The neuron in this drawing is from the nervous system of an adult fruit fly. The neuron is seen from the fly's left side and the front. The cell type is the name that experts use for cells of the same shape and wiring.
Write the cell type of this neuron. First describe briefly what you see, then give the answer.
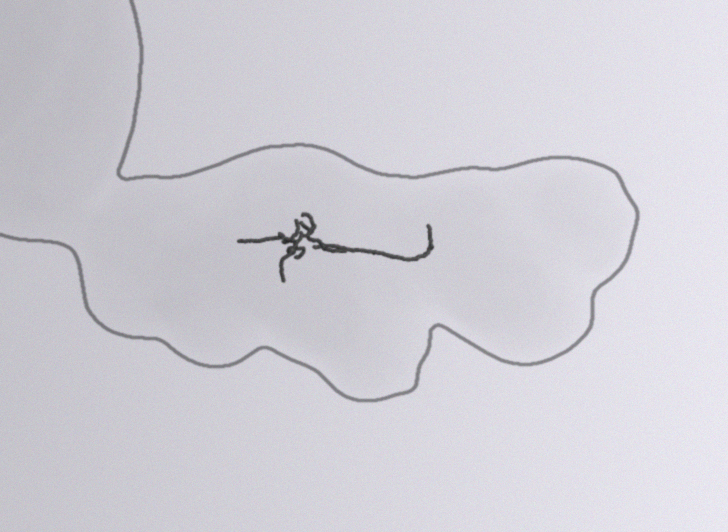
As drawn here it is more than twice as wide as it is tall. It is a sensory neuron entering the nerve cord. Its cell type is SNpp08.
